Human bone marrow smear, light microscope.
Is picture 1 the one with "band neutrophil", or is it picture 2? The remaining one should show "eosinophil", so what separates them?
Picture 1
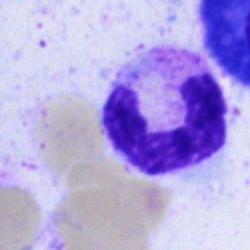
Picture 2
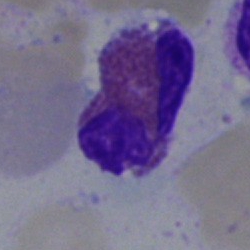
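The band neutrophil appears in picture 1; the eosinophil appears in picture 2. In the band neutrophil, the nucleus is a single curved U-shaped band whose opening faces upward; in the eosinophil, a dark band along the right side joins a second dark mass at the lower left.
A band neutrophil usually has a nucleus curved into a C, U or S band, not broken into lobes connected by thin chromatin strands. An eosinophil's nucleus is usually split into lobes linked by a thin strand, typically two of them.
The chromatin is dark in both: dark purple and coarsely clumped in the band neutrophil, dense and deeply stained without a fine open pattern in the eosinophil.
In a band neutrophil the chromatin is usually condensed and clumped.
Neither nucleus shows nucleoli. The eosinophil's cytoplasm fills the upper middle of the cell and is reddish-purple, and its outline is irregular and somewhat ragged at the top edge; the band neutrophil's cytoplasm contains no vacuoles. The neighbours differ as well: part of another dark blue nucleated cell lies at the top right corner of picture 1, while in picture 2 pale grey unnucleated cells surround the eosinophil and the edge of another purple-stained cell shows at the upper right corner.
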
